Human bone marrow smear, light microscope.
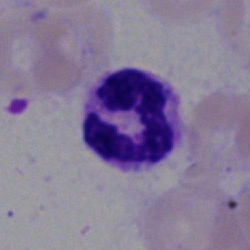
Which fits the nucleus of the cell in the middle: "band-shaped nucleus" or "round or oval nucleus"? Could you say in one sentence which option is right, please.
Drawn out into a curved band, the nucleus has no separate lobes.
